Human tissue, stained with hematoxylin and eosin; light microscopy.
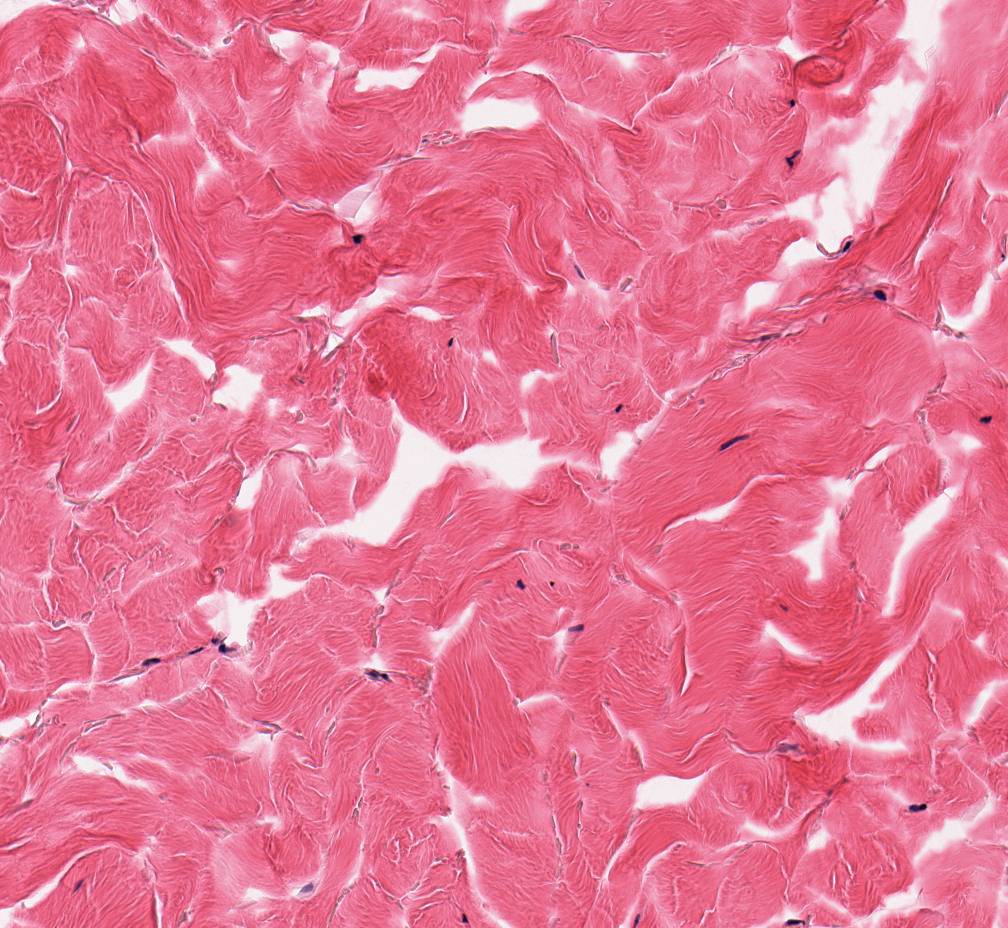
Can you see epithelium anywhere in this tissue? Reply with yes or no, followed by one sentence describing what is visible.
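No. No epithelium or glands are present anywhere in the field.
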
